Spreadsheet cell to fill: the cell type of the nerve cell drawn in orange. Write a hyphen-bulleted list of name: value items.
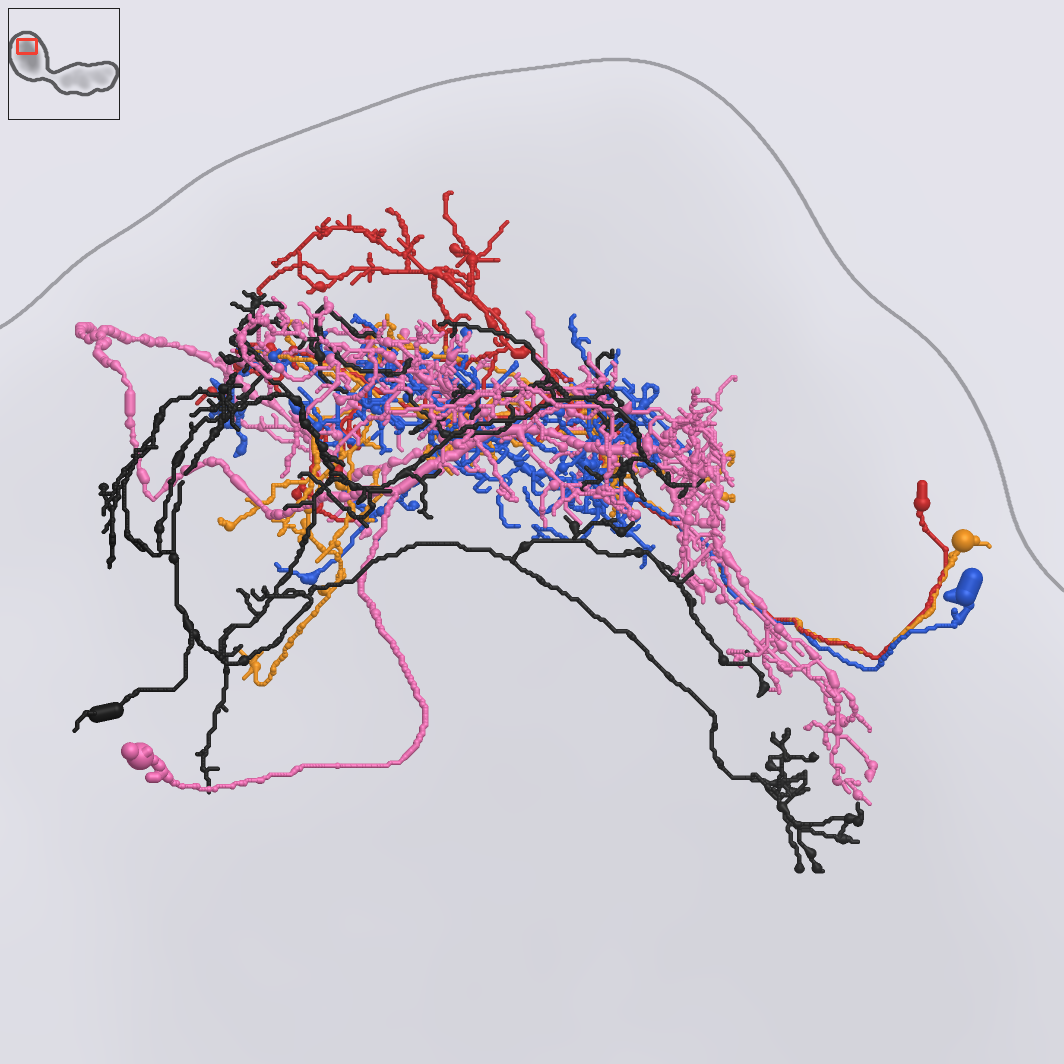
- cell type: SMP409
